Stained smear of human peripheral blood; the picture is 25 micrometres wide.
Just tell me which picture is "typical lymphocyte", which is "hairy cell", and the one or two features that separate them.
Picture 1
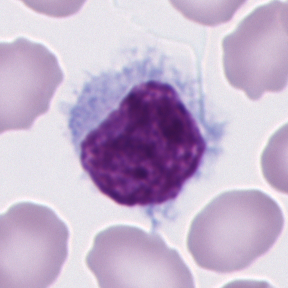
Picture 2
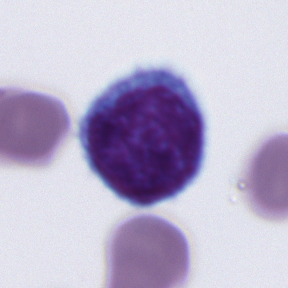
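The hairy cell is in picture 1 and the typical lymphocyte in picture 2. In picture 2 the cytoplasm forms only a thin rim around the nucleus, widest along the top of the cell.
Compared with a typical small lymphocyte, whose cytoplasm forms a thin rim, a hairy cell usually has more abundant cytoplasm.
In picture 1 the cytoplasm is pale blue and widest above and to the left of the nucleus. The surface of the cell in picture 1 bears many fine hair-like projections, whereas the outline in picture 2 is roughly round. The nucleus measures about 11 micrometres across in picture 1 and about 10 micrometres across in picture 2, the latter round in outline.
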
